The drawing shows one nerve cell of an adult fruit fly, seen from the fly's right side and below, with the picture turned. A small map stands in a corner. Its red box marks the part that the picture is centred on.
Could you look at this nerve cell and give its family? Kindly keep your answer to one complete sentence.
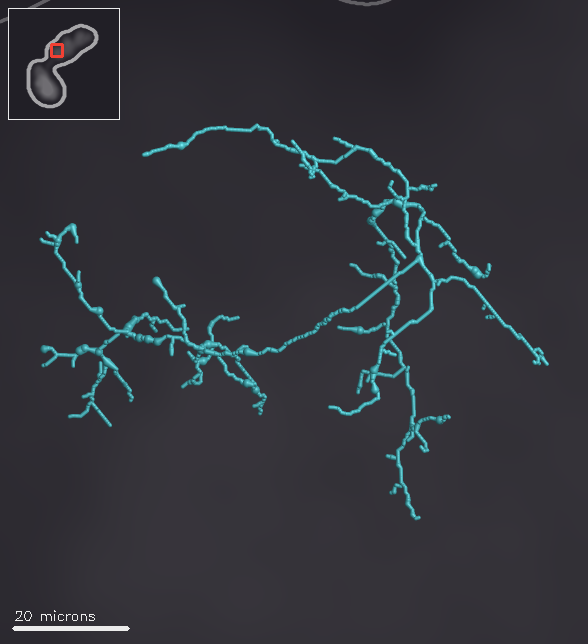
The nerve cell takes hemilineage 21A as its family.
